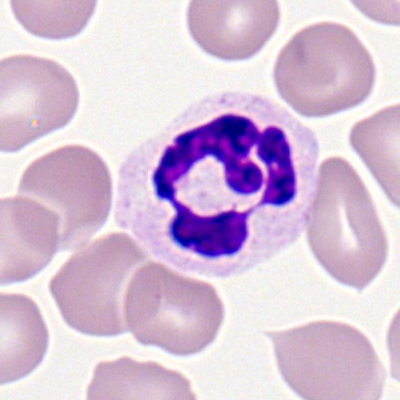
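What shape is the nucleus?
A thick curved band wrapped around a pale central patch of cytoplasm, knobby along its length, with the biggest bulge at the bottom.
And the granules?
Only fine, faint ones, no large coloured granules.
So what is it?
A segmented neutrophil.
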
